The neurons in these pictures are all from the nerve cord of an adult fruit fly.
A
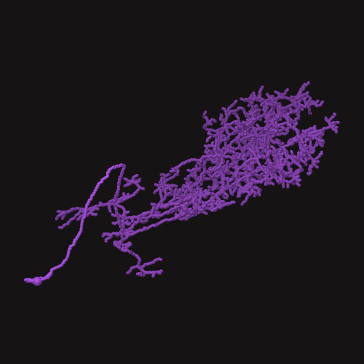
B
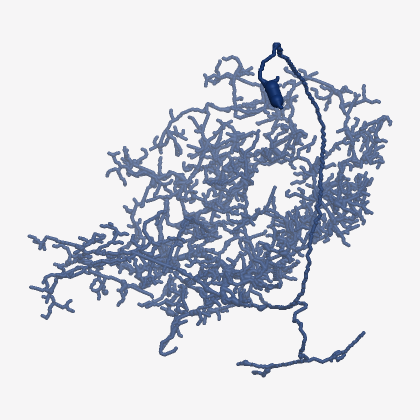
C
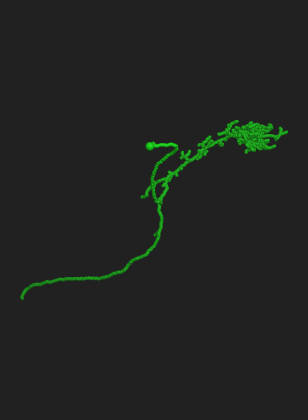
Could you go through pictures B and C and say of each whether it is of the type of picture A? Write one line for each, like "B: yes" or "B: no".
B: yes
C: no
